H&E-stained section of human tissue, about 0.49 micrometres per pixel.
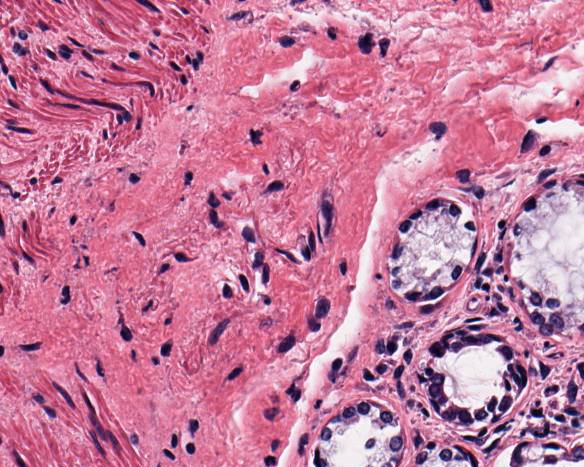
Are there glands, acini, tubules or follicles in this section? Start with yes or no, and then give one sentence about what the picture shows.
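Yes. Dense pink fibrous stroma fills the left and centre of the field, while a group of glands lies in the lower right corner.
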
